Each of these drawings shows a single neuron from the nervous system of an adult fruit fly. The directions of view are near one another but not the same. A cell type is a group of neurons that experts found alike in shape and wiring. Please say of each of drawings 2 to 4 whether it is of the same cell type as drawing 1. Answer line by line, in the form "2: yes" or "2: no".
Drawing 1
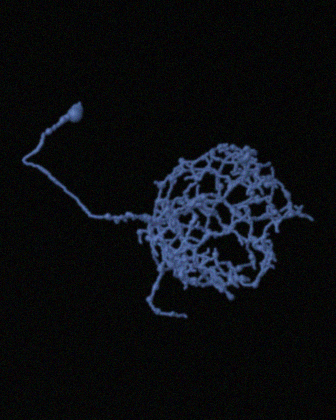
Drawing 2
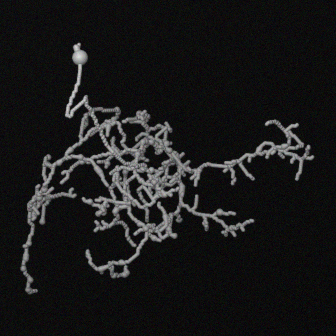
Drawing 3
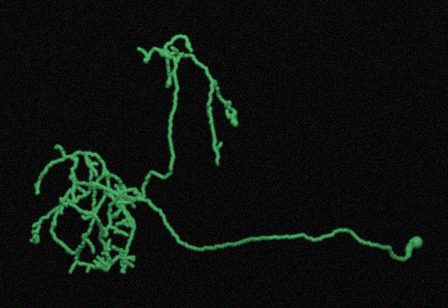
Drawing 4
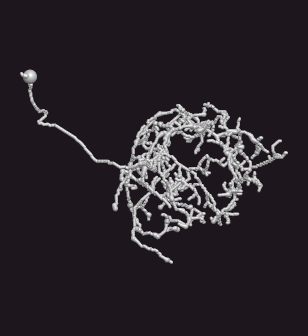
2: yes
3: no
4: yes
